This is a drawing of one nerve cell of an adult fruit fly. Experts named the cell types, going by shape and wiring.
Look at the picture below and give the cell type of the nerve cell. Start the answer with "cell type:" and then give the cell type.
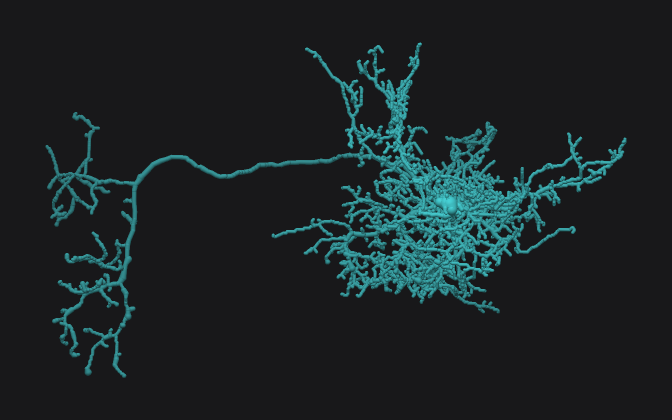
cell type: PLP208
